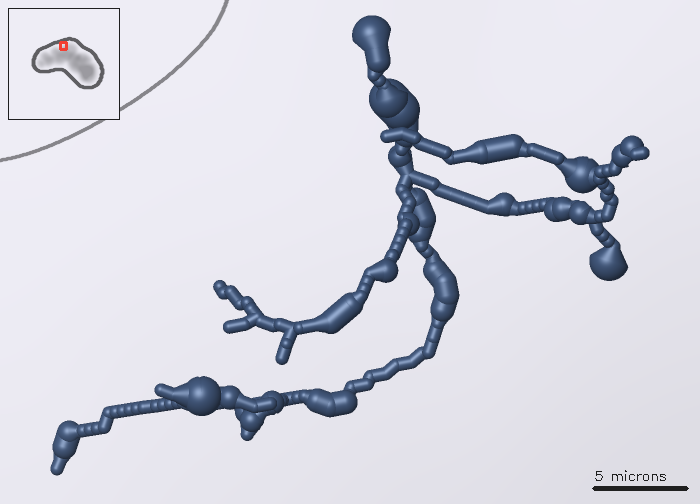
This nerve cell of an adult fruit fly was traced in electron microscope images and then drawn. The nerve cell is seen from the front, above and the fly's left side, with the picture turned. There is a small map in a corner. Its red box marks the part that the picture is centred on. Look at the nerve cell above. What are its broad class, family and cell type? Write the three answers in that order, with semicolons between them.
sensory neuron entering the nerve cord; class mechanosensory tactile; SNta21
